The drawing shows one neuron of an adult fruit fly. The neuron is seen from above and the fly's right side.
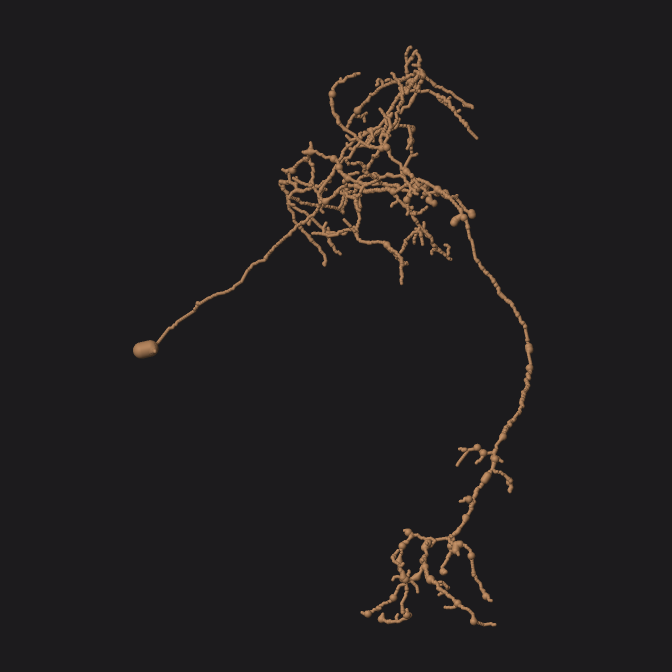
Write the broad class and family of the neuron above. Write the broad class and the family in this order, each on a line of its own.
central-brain intrinsic neuron
hemilineage DM6_dorso_lateral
